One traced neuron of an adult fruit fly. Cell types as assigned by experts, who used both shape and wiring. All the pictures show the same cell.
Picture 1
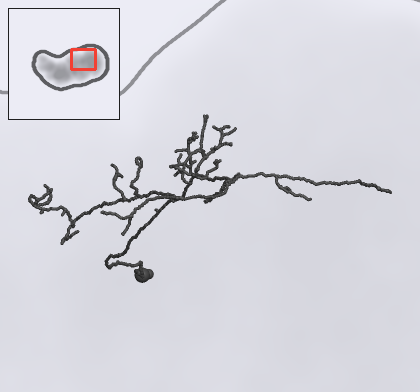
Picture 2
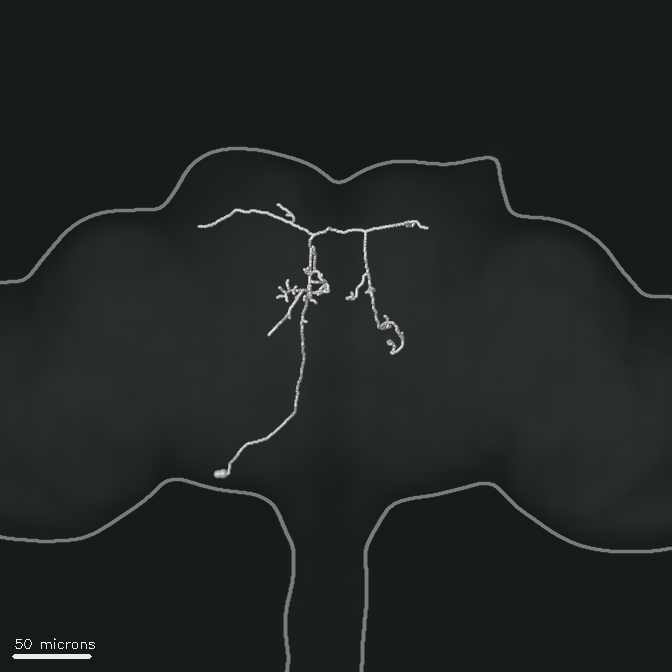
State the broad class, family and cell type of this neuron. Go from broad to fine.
central-brain intrinsic neuron; hemilineage SMPp&v1_ventral; SMP590_a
